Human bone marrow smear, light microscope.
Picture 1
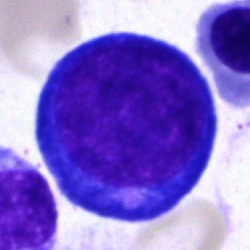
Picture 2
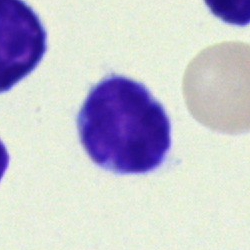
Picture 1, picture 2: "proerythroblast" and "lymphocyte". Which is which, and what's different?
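Proerythroblast in picture 1, lymphocyte in picture 2. Chromatin: picture 1 fine and evenly spread, without coarse dark clumps; picture 2 dark purple and dense.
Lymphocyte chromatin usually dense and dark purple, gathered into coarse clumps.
Cytoplasm: picture 1 a narrow deep blue rim, wider at bottom than top, with a paler patch at the bottom against the nucleus and no granules; picture 2 only a very thin pale blue rim, mostly along left and lower edges.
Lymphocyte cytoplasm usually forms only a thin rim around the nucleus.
Picture 2: nucleus fills nearly whole cell; no vacuoles. Outline: picture 1 round and smooth; picture 2 roughly round, slightly oval, with small faint pale tags projecting at top and lower right.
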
